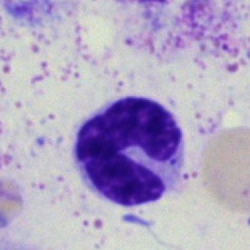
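Band neutrophil at the centre of a stained human bone marrow smear. Notice first the roughly round outline with its smooth edge. Now follow the nucleus: it bends into a horseshoe whose open side faces right. See how it stays one continuous curved band, never splitting into separate lobes. No nucleoli can be seen within it.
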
